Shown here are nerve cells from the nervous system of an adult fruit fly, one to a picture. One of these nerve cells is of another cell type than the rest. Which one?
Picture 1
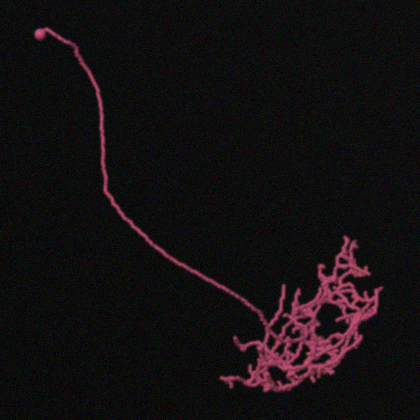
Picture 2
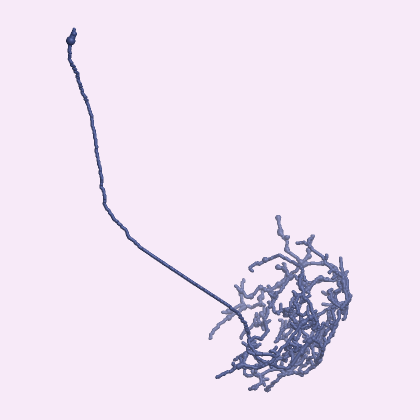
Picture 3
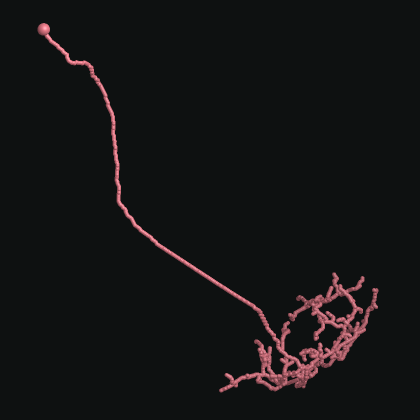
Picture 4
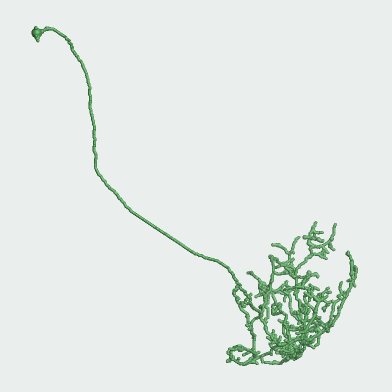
3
